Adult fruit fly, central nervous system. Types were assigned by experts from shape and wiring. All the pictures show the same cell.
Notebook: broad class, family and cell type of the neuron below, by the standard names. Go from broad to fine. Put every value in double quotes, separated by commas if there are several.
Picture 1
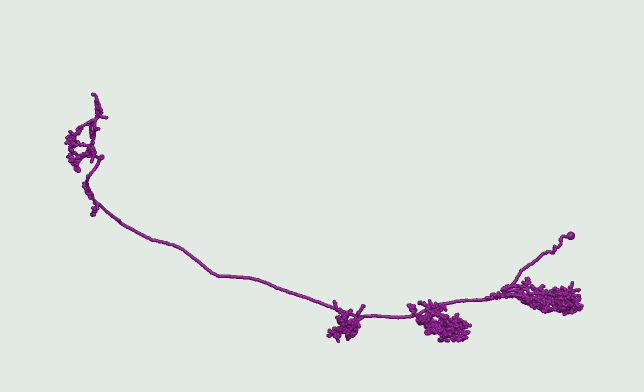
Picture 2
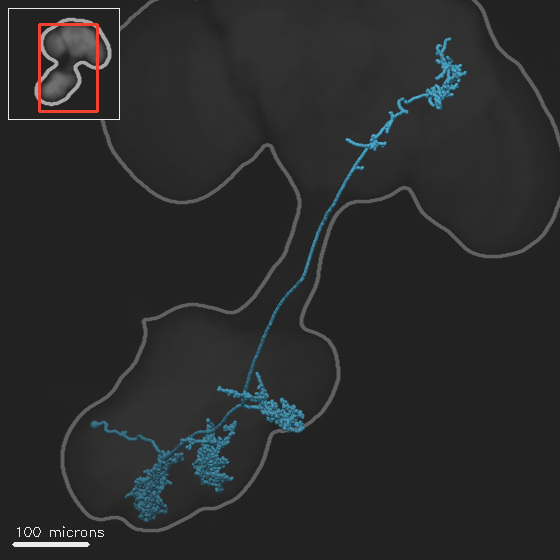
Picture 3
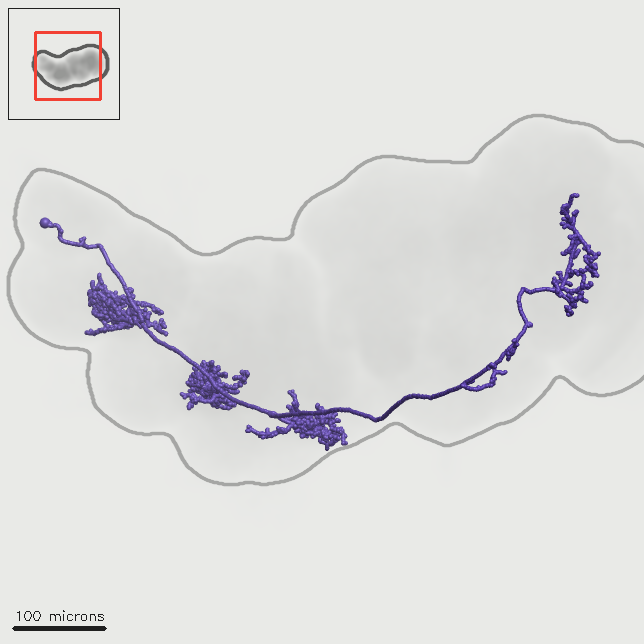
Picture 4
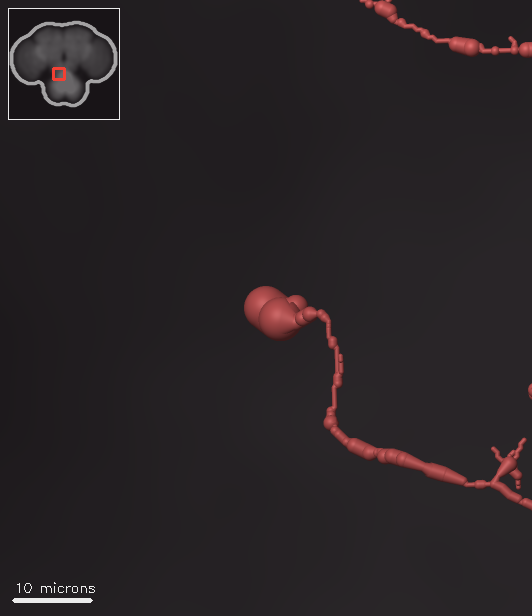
"ascending neuron", "hemilineage 09B", "AN09B004"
